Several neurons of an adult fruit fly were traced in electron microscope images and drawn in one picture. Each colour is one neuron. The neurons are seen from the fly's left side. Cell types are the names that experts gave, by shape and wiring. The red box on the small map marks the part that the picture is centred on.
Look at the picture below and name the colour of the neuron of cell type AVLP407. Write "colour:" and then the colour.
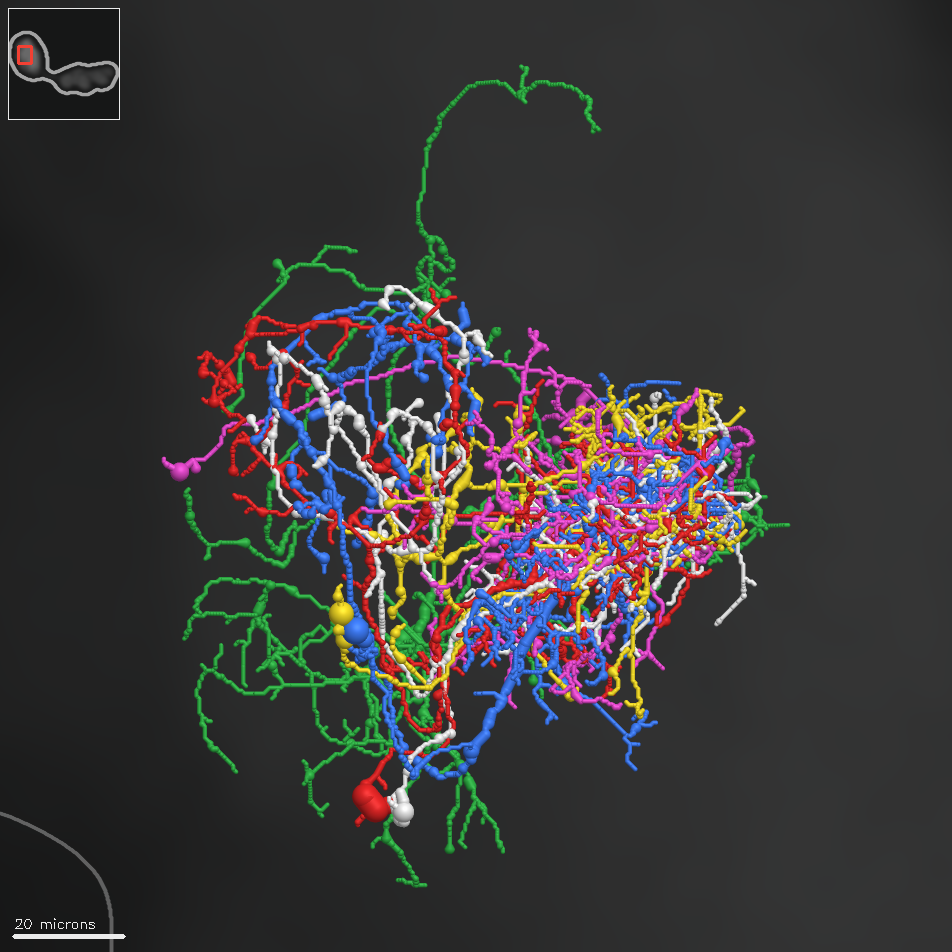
colour: white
